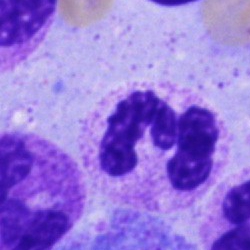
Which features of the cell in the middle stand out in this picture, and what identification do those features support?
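Its nucleus bends into an arch that opens downward, with dense, clumped chromatin stained dark purple. Pale pinkish-lilac cytoplasm surrounds it, filled with fine pinkish granules. It is a segmented neutrophil.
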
